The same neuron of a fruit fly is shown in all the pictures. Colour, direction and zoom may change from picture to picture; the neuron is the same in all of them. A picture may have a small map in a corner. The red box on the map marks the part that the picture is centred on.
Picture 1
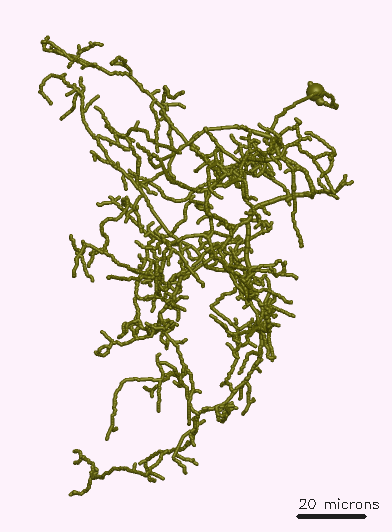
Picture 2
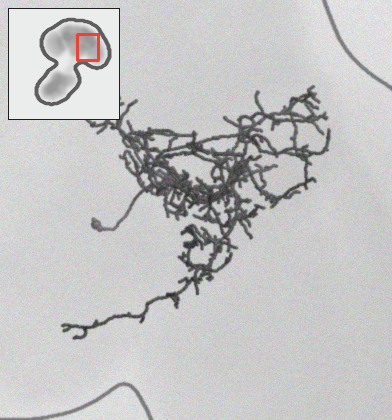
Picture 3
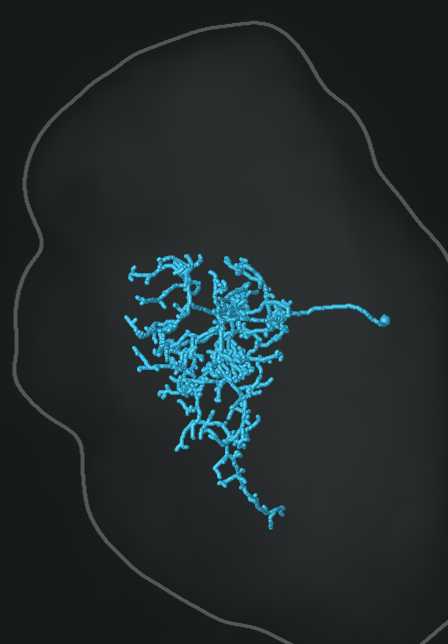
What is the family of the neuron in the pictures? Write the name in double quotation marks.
"hemilineage VLPl&p2_posterior"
